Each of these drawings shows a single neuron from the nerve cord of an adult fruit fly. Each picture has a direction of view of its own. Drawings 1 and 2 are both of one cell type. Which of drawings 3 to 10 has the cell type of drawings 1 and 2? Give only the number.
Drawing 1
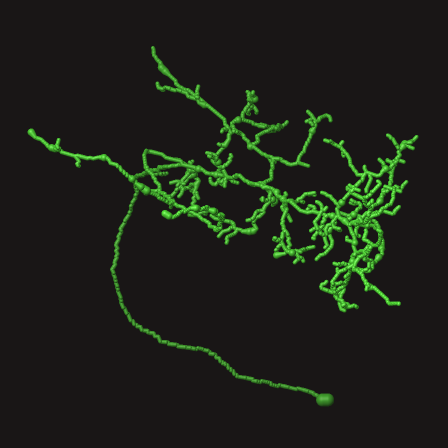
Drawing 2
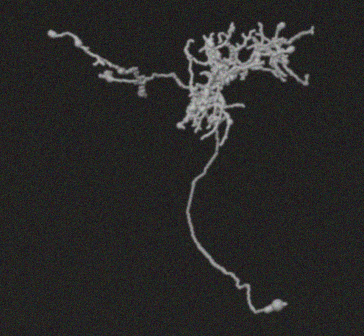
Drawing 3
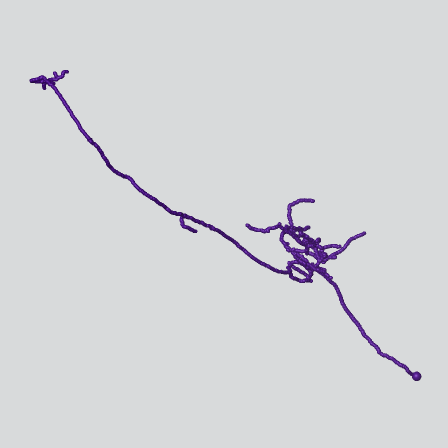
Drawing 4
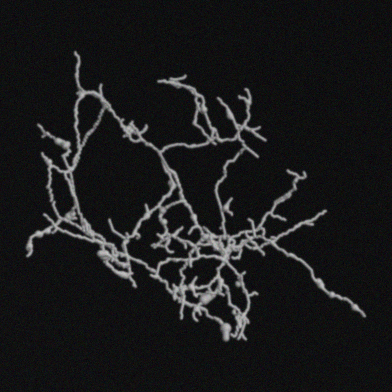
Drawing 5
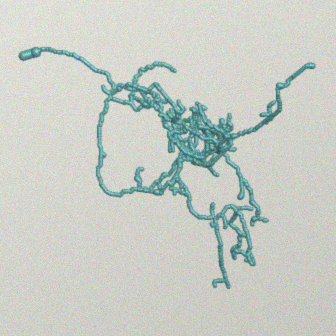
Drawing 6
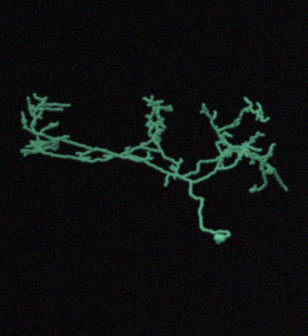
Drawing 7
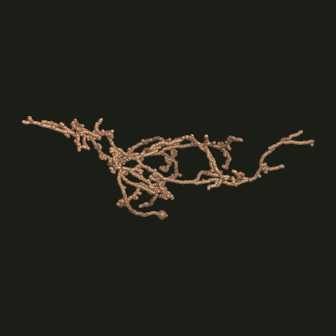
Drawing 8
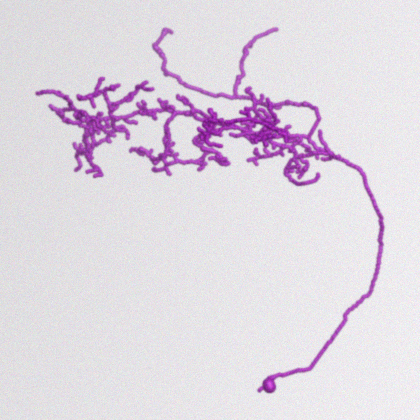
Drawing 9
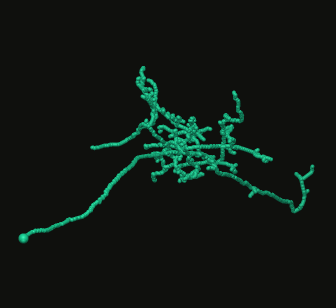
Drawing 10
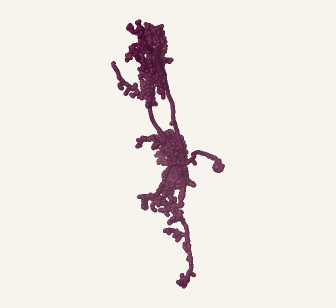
8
